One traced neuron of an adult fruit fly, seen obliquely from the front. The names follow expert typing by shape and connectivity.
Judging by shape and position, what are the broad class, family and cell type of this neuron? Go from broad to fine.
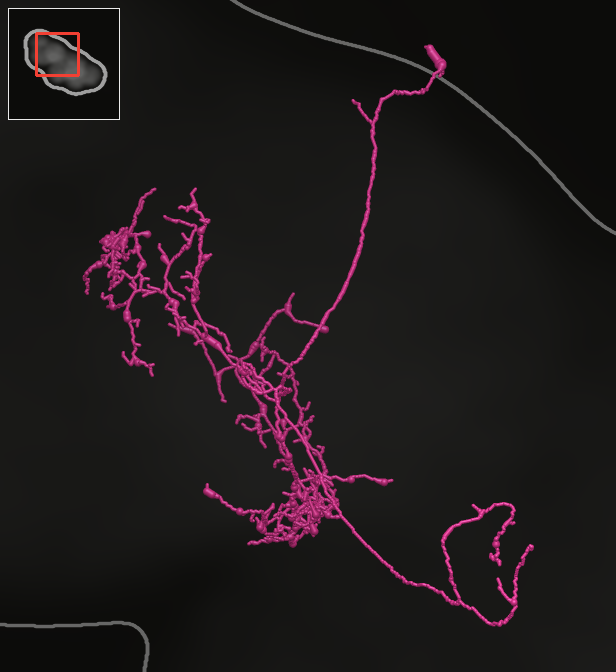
nerve-cord intrinsic neuron; hemilineage 23B; IN23B053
